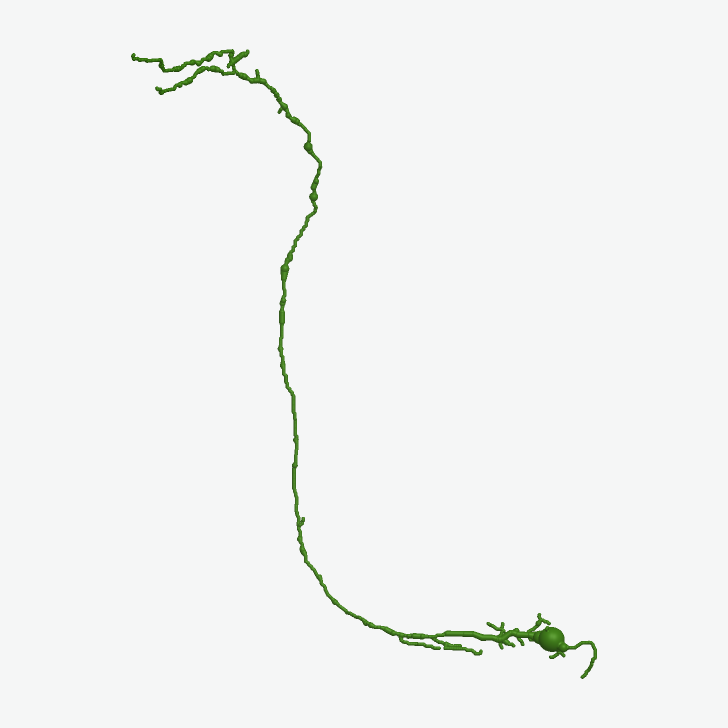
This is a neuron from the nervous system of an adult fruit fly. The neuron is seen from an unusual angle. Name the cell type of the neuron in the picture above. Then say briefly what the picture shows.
Its cell type is s-LNv. This is a visual projection neuron. The cell body can be seen at the lower right of the picture. In this view it is taller than it is wide.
